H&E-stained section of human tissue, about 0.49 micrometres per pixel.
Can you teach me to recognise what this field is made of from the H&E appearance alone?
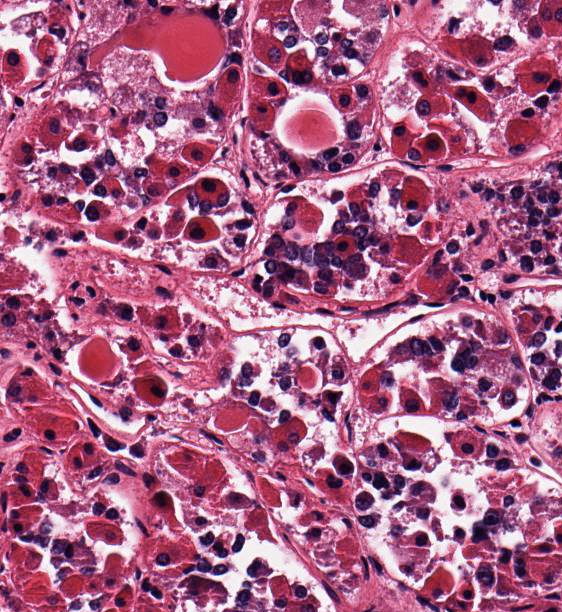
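What you are looking at is the pars distalis of the pituitary. Look first at the many cells with abundant, intensely eosinophilic red cytoplasm, and then at the cells mixed among them whose cytoplasm is pale, scant or faintly purple.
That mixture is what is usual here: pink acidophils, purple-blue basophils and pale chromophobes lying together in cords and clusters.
Between the nests the stroma is scant, only delicate thin septa. You will also find several round, homogeneous pink globules inside the nests, one at the top left and one at the upper centre.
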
